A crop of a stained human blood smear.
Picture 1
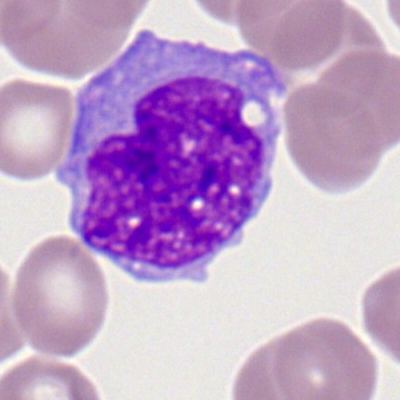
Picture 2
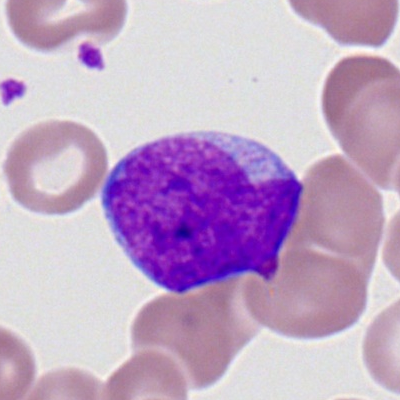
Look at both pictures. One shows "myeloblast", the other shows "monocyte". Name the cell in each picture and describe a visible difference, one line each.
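Picture 1: monocyte. A single small round clear vacuole lies in the cytoplasm at the upper right.
Picture 2: myeloblast. No vacuoles are seen in the cell.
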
